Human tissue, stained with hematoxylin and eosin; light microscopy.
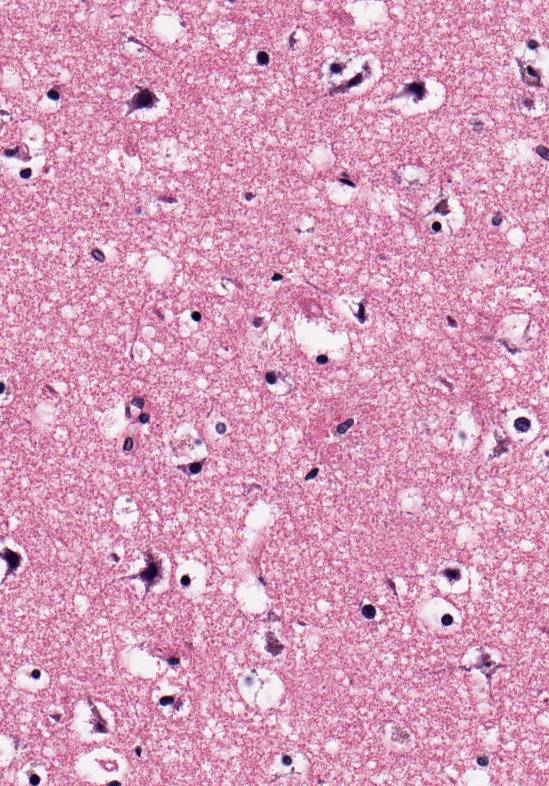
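Cerebral cortex, H&E-stained section. Background: finely granular pink neuropil throughout, with cells scattered singly and no layered or glandular arrangement. Cells: many sit within clear round spaces that surround them like halos. Glial nuclei: small, round and dark, lying singly and evenly scattered. Epithelium and glands: none present.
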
